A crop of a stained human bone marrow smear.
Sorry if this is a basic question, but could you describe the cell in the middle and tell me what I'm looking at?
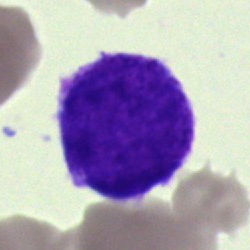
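It's round in outline, and the nucleus takes up nearly all of it, so there's hardly any cytoplasm to see. I can't make out a nucleolus anywhere in the nucleus. Off the left edge there's a small bulge, a paler purple than the rest. That's a blast.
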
